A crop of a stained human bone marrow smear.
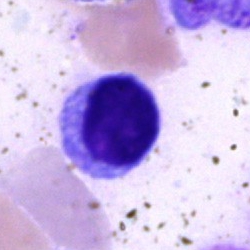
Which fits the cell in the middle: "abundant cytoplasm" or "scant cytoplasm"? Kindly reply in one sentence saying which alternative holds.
Its cytoplasm amounts to no more than a narrow rim.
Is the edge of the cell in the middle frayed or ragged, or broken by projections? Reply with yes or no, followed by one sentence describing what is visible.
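No. The cell has a round, smooth outline.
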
